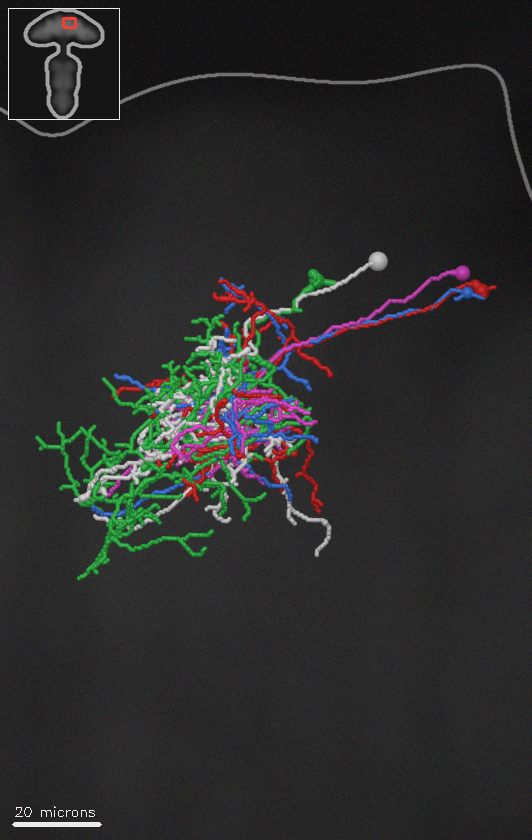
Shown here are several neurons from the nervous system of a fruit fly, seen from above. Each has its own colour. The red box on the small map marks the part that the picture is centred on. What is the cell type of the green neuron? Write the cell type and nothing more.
GNG353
